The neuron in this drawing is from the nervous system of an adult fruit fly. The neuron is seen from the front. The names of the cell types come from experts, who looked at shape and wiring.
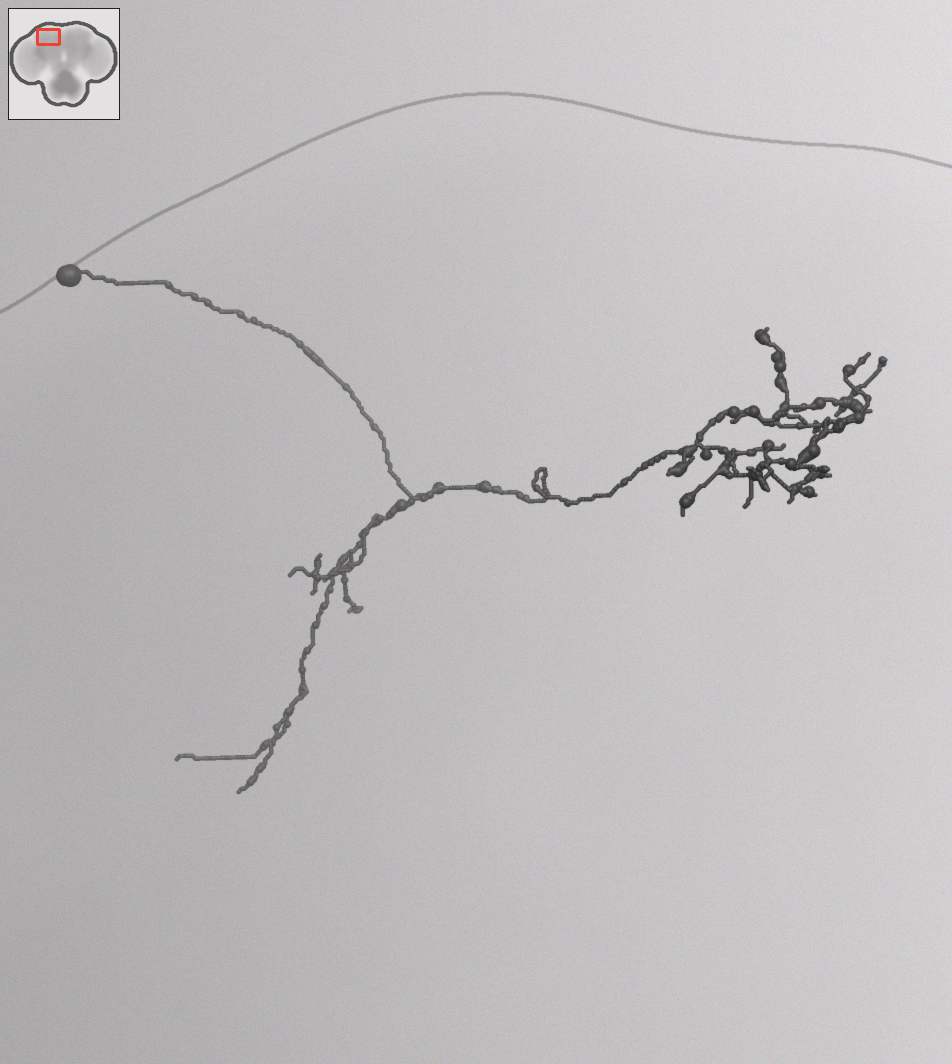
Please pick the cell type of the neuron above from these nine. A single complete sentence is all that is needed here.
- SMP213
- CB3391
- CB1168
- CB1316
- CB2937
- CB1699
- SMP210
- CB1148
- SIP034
The neuron is typed under the name SMP210.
